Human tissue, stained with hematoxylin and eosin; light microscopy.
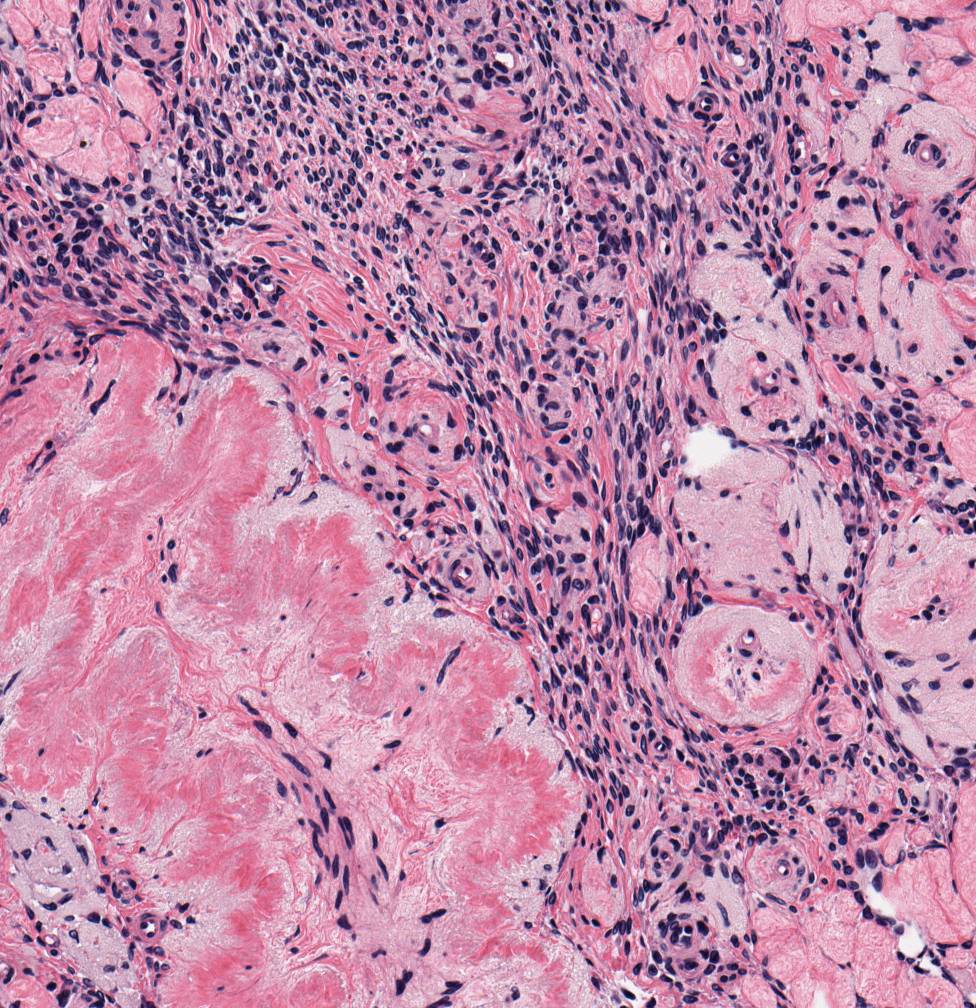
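Ovary: a cellular band crosses diagonally from upper left to lower right, crowded with small dark oval and spindle-shaped nuclei with scant cytoplasm. At the lower left is a large paucicellular pink area, with only thin strands of spindle-shaped nuclei running through it. The right half holds many rounded pink nodules, several with a small central lumen ringed by concentric layers.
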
